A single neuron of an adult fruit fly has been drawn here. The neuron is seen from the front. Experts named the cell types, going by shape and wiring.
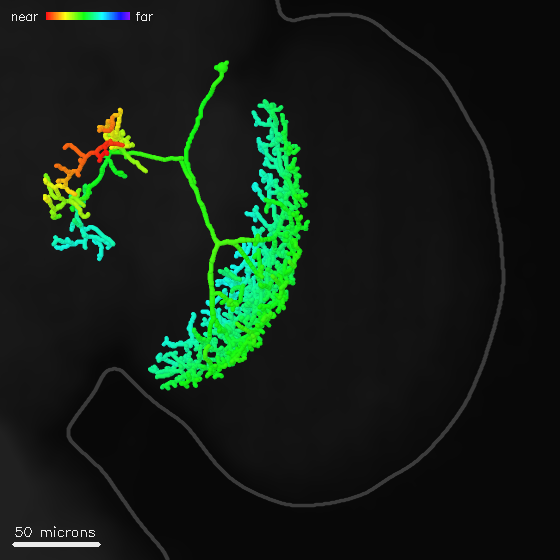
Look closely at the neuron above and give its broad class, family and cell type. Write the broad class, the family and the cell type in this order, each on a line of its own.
visual projection neuron
hemilineage LHl4_posterior
LT82b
